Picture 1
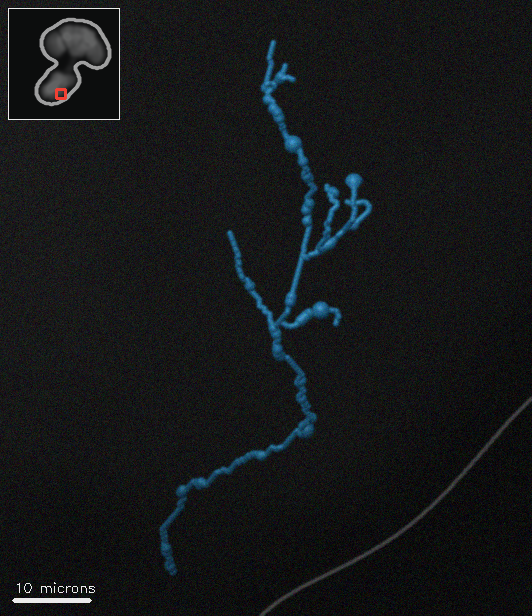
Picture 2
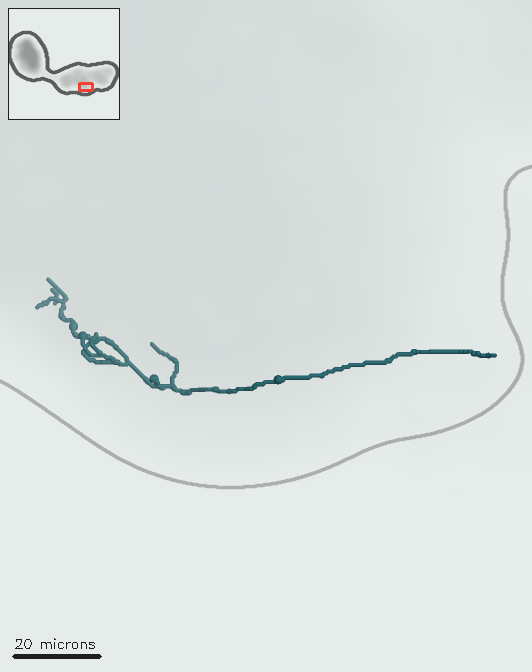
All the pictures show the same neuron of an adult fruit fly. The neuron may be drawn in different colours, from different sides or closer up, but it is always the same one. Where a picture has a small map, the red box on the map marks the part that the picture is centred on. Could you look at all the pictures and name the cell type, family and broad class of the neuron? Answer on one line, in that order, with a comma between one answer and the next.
SNta20, class mechanosensory tactile, sensory neuron entering the nerve cord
